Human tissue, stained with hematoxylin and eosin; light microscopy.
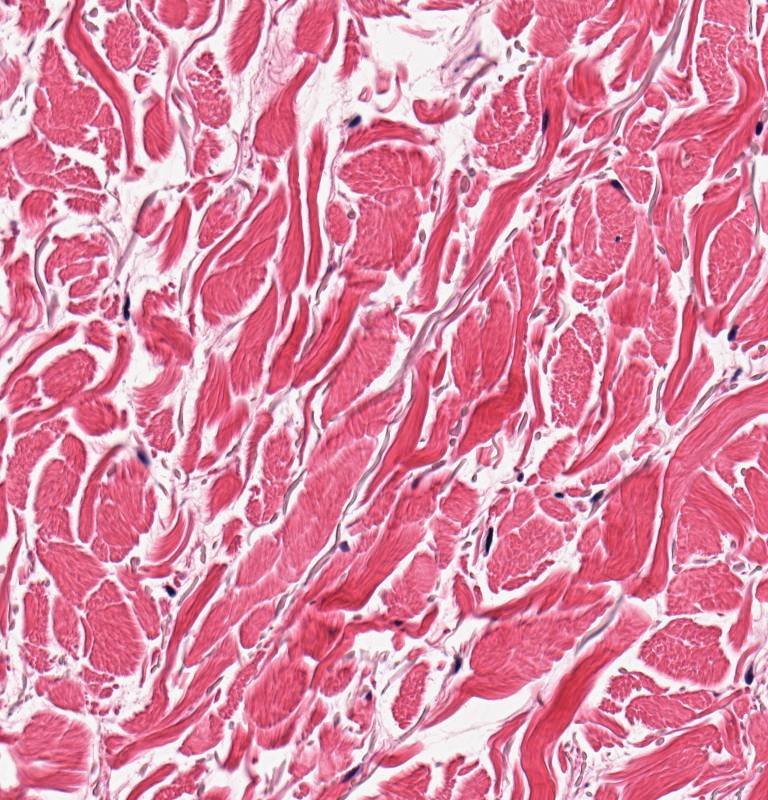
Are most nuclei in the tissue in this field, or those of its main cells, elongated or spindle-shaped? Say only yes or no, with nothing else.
Yes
